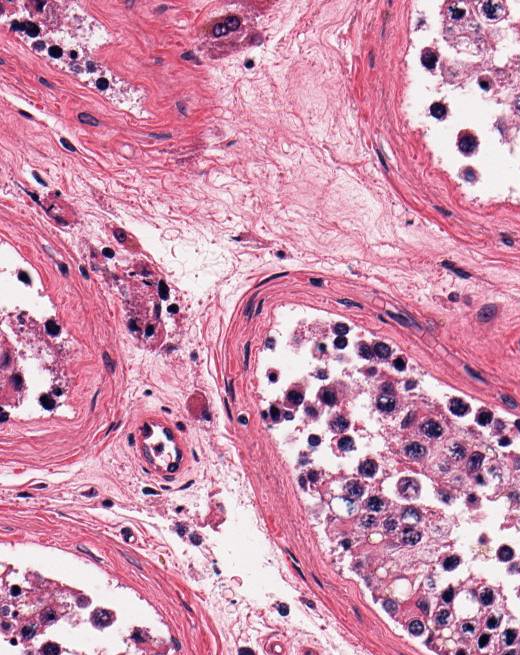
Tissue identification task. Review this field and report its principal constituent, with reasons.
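Parts of several, each a seminiferous tubule, sit at edges and corners around a central band of stroma. Each has a thick, layered, deeply eosinophilic fibrous wall holding flattened spindle-shaped nuclei. Inside lie loose rounded cells, dark round nuclei, clear spaces between. Lower right, some larger cells have large round nuclei with coarse granular chromatin.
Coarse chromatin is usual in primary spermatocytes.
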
